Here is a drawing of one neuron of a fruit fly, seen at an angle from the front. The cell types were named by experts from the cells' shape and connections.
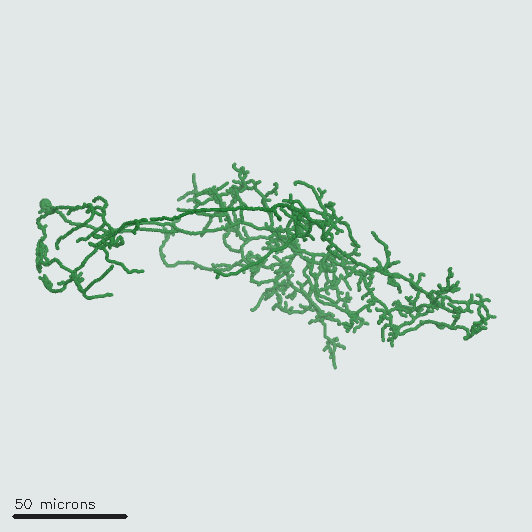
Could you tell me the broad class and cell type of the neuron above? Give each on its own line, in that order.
central-brain intrinsic neuron
CL031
